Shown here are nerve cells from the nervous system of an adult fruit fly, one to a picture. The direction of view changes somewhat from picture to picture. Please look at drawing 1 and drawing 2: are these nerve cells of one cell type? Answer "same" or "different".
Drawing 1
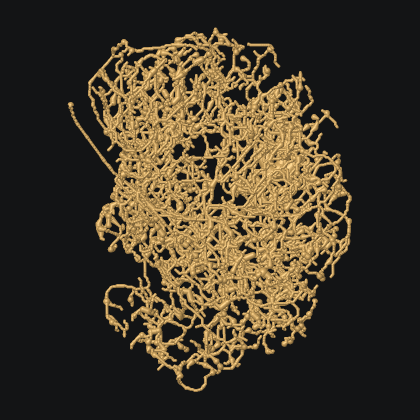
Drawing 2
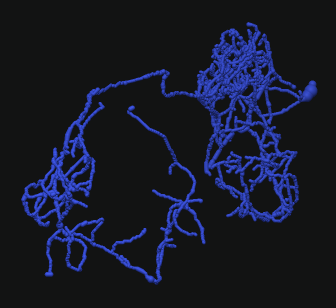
different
